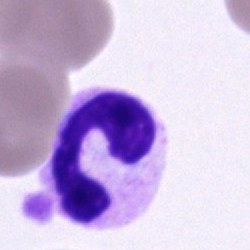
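Band neutrophil. Its nucleus forms a single curved band shaped like a C, open to the right, with dense chromatin that stains dark purple. Faint, fine pinkish specks lie in the pale pinkish-lilac cytoplasm.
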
